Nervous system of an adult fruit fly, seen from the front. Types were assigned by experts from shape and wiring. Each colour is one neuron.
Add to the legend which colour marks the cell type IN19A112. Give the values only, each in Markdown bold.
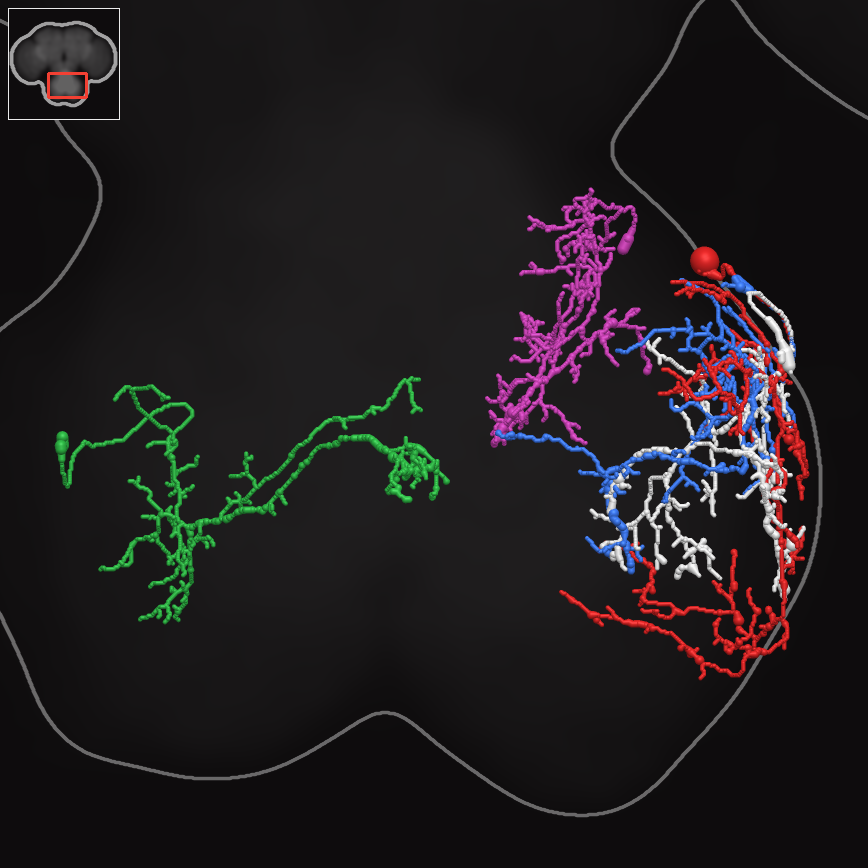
**blue**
